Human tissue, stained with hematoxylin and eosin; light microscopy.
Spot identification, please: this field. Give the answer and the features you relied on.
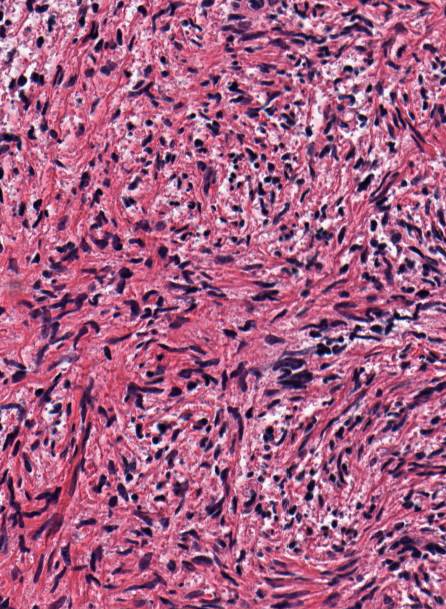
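That's ovarian cortex. What settles it are the spindle-shaped cells with elongated nuclei, set in short intersecting fascicles and vague whorls across the whole field.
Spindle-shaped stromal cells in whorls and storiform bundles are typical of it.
Most of the nuclei are dark and hyperchromatic, and a pink, fibrillary, collagen-like background runs between the cells.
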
